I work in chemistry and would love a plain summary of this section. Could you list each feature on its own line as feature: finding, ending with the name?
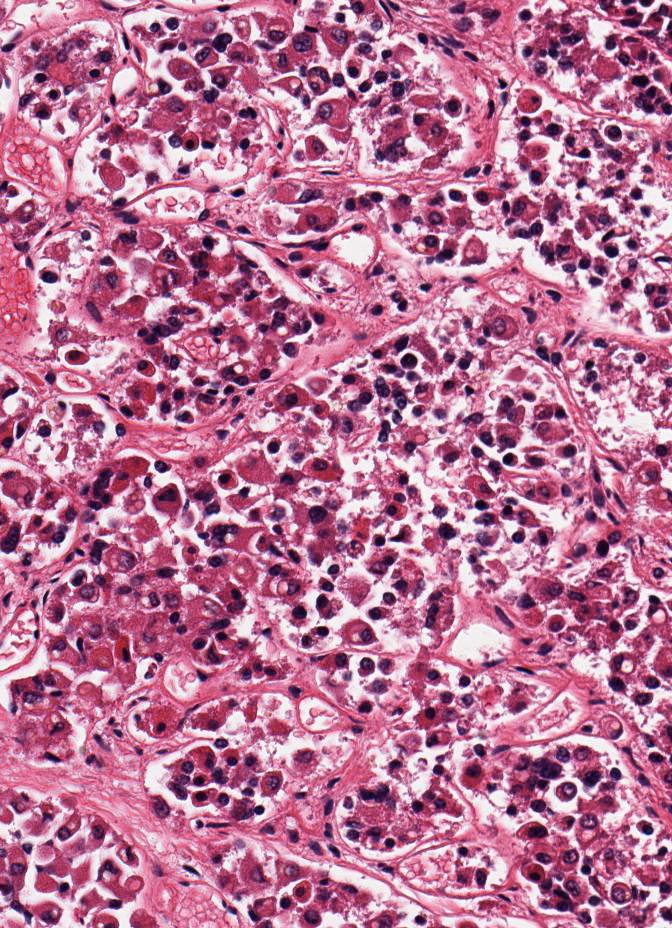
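Arrangement: rounded nests across whole field, thin pink fibrous septa between
Nests: no central lumen
Many cells: polygonal, abundant pink cytoplasm
Paler cells: faint purplish or clear cytoplasm, intermixed with pink cells in same nests
Tissue: pituitary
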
